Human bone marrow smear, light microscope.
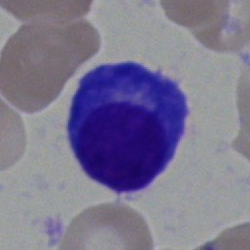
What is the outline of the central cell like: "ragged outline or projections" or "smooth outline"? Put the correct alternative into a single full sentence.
The cell has an edge that is ragged or frayed, or carries projections, blebs or tags.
